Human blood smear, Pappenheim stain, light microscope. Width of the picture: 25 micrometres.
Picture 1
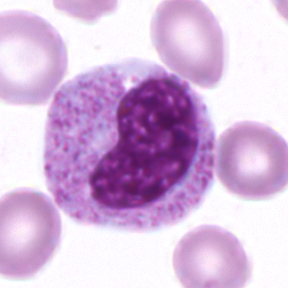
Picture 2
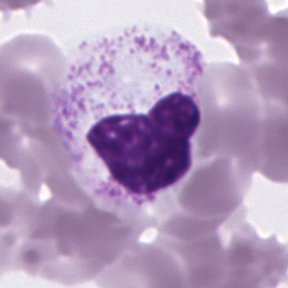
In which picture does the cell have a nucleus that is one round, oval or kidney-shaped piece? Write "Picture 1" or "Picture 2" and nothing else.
Picture 1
